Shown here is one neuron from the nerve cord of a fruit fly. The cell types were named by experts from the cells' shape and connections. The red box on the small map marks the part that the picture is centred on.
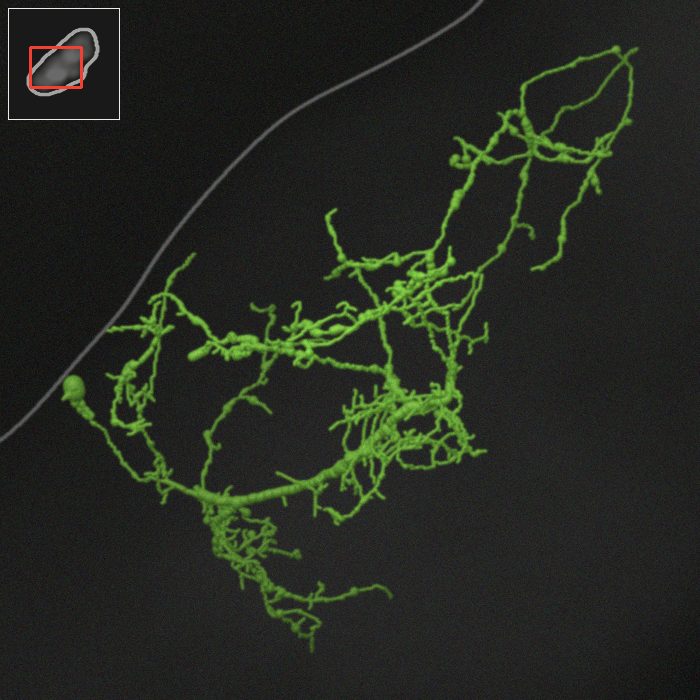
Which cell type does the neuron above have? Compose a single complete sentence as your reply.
Under the cell type IN18B034 falls this neuron.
